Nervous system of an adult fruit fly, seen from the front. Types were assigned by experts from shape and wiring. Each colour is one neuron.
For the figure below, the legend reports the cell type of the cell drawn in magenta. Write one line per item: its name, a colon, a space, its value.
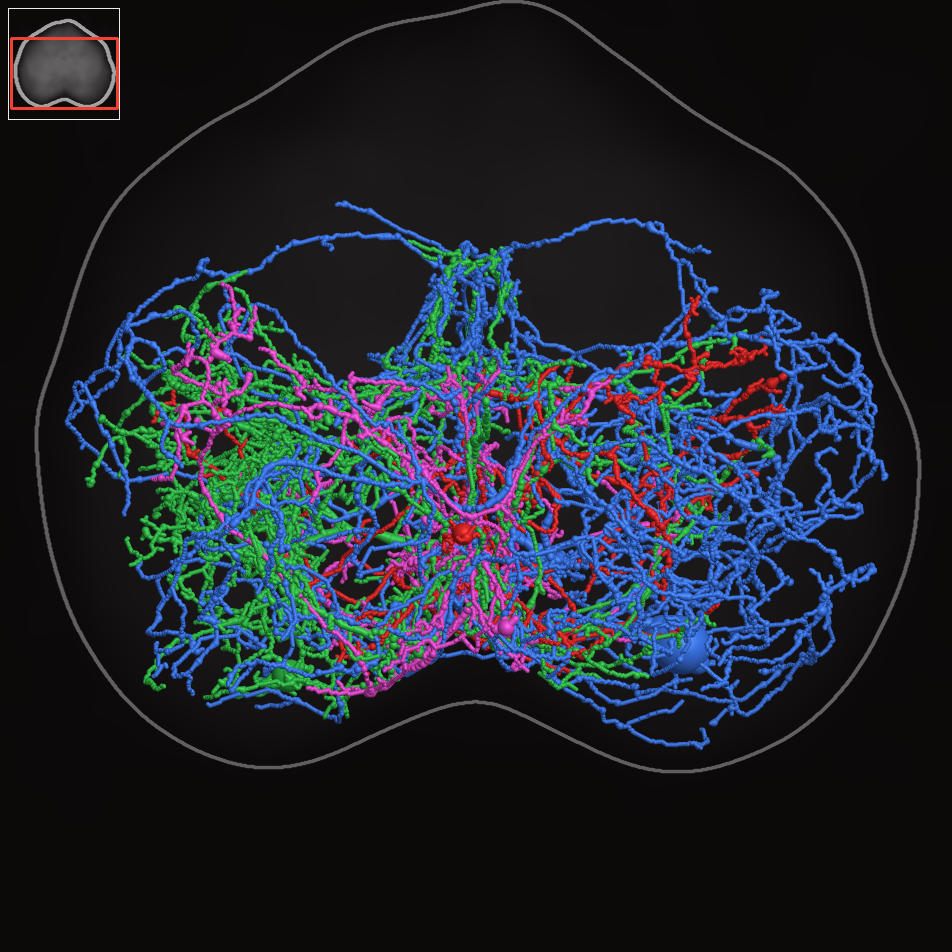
cell type: IN13B015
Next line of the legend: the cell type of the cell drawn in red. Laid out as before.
cell type: AN10B025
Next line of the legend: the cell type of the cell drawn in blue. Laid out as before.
cell type: IN27X002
